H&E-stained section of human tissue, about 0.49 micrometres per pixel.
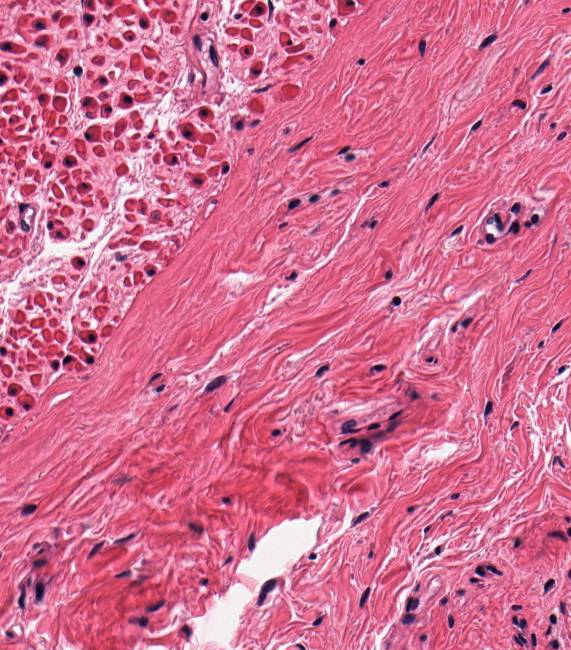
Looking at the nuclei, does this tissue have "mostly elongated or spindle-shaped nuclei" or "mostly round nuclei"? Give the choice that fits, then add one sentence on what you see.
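Mostly elongated or spindle-shaped nuclei. The nuclei scattered within the collagen band are sparse, dark and elongated, spindle-shaped like those of fibroblasts.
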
